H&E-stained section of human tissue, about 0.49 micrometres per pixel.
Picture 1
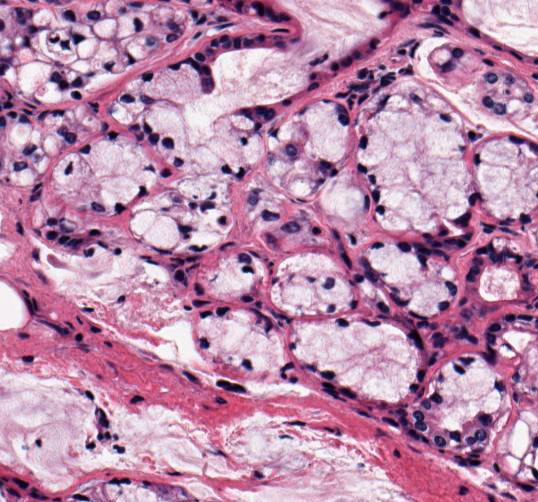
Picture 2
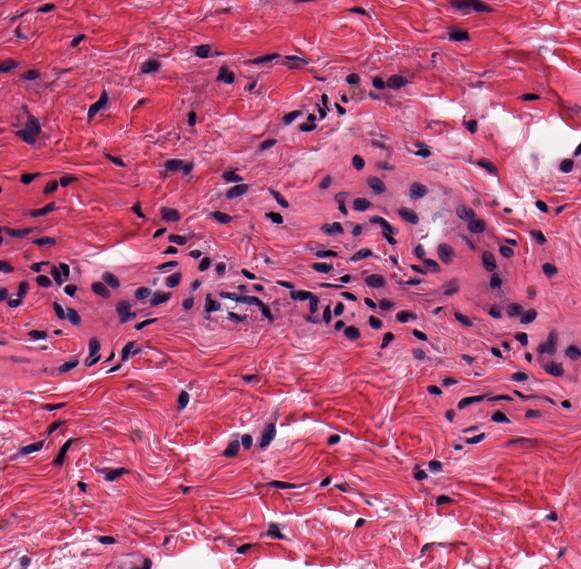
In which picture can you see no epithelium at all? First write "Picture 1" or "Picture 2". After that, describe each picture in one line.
Picture 2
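What picture 1 shows: Rounded glandular acini are packed together in lobules that fill the upper and central parts of the field.
What picture 2 shows: No epithelium is present anywhere in the field.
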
